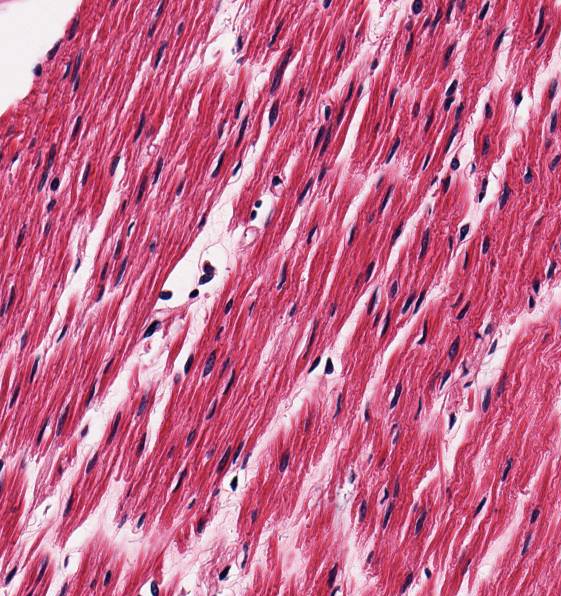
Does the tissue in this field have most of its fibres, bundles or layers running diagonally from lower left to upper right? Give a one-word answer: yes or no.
Yes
